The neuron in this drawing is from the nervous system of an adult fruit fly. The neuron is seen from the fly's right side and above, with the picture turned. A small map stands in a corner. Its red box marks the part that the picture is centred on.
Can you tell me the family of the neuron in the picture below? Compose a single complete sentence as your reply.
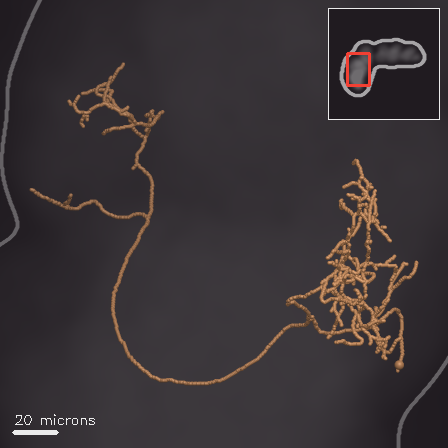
The neuron has the family hemilineage SMPpv1.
